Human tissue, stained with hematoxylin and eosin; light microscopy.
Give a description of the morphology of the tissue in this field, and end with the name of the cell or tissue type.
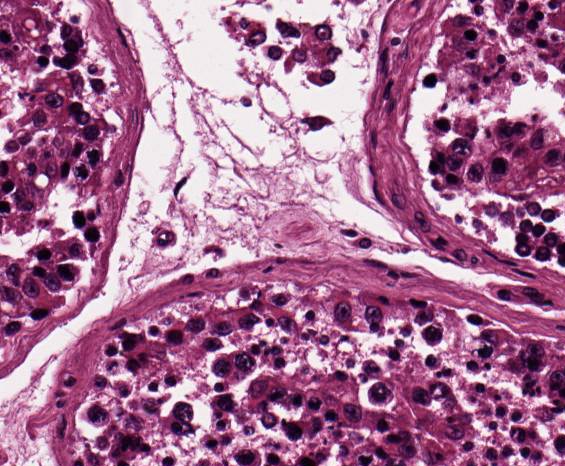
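Start with the tubules: parts of three rounded ones fill the field, one across the lower half, one at upper left and one at upper right. They are crowded with rounded cells whose nuclei are dark, round and coarse-chromatined, lying loosely with many small clear gaps between them. The triangular space between the tubules at top centre holds pale, loose, wispy stroma. This is testis.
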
